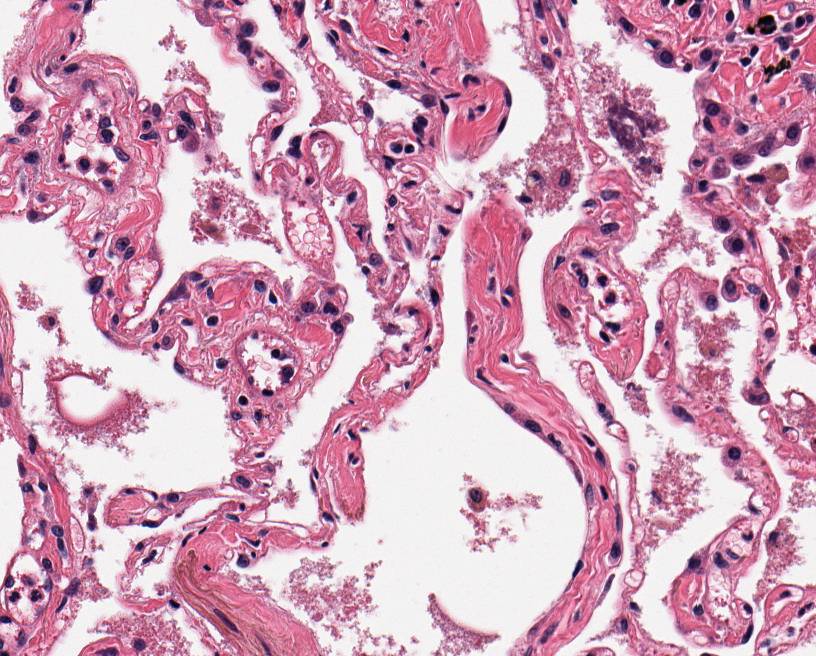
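Lung, H&E: a network of thin, wavy, branching septa separates large open spaces. A broad, wavy pink band with elongated nuclei runs vertically down the centre. Some septa, chiefly on the left and upper right, are widened by pink collagen; small clumps of black pigment lie in a septum at the top right corner.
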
